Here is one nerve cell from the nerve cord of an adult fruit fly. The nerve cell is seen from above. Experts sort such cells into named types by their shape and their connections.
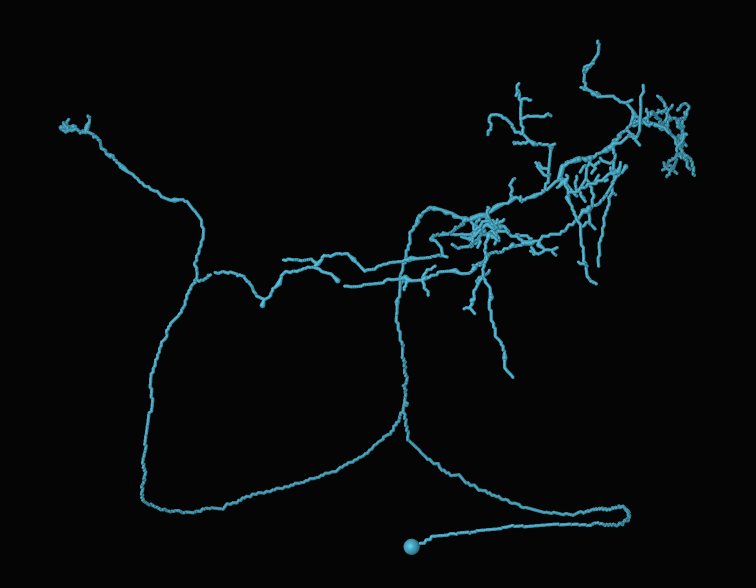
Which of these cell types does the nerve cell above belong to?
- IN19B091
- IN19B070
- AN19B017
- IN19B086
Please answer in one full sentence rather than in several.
The cell type of this nerve cell is IN19B086.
